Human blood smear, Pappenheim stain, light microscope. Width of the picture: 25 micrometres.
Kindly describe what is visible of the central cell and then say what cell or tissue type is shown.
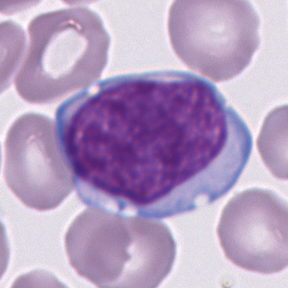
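Irregular and somewhat angular in outline rather than smoothly round, the central cell is about 17 by 13 micrometres. An oval nucleus of about 15 by 11 micrometres sits off-centre toward the upper left and fills about 70% of the cell's area. The cytoplasm is pale blue, with its widest band on the lower right side of the nucleus. It is a myeloblast.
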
